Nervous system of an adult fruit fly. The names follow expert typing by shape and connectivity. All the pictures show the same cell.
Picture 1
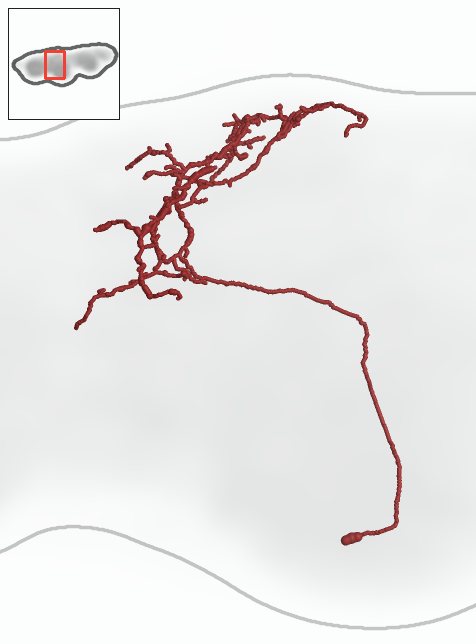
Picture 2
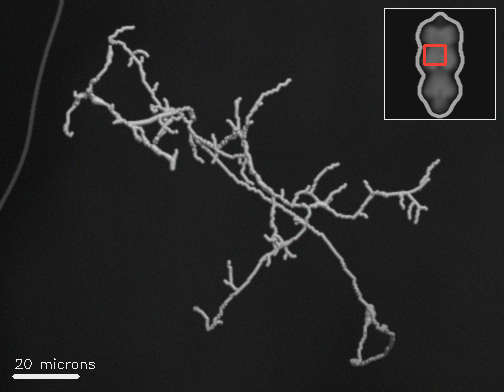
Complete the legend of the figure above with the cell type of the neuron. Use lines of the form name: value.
cell type: IN06B066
